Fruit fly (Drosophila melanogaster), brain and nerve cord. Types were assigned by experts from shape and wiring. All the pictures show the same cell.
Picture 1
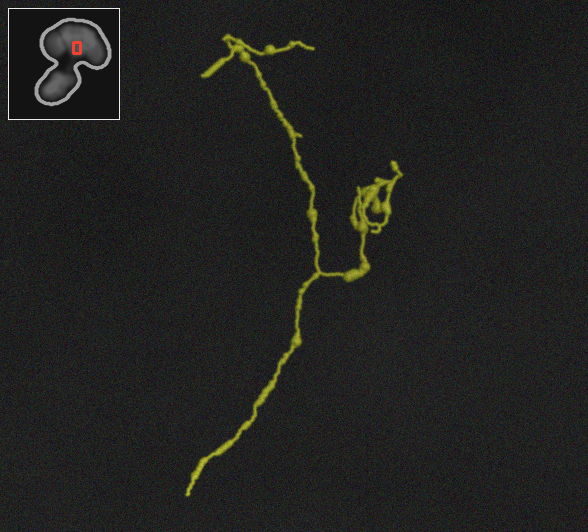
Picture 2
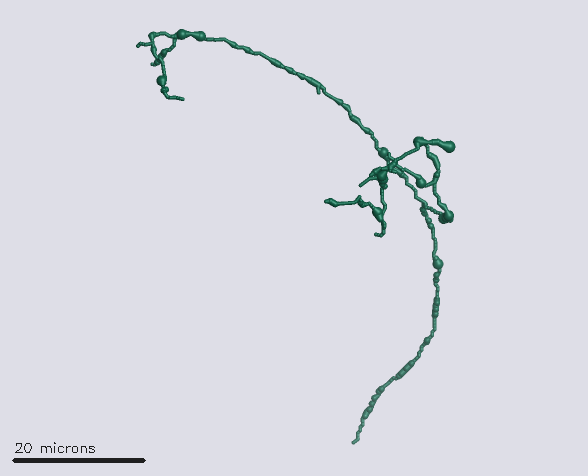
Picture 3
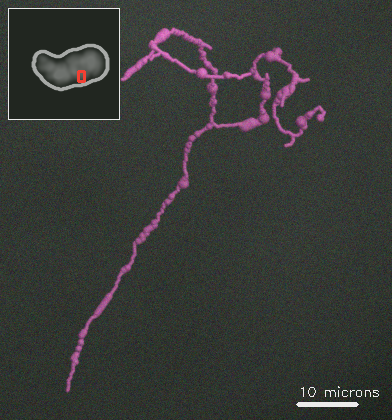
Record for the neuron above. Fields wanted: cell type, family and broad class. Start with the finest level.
LB2a; class gustatory; sensory neuron entering the brain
